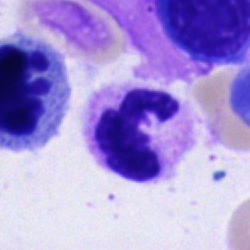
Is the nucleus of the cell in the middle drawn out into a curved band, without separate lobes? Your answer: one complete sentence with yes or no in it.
Yes, its nucleus forms a curved band and has no separate lobes.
